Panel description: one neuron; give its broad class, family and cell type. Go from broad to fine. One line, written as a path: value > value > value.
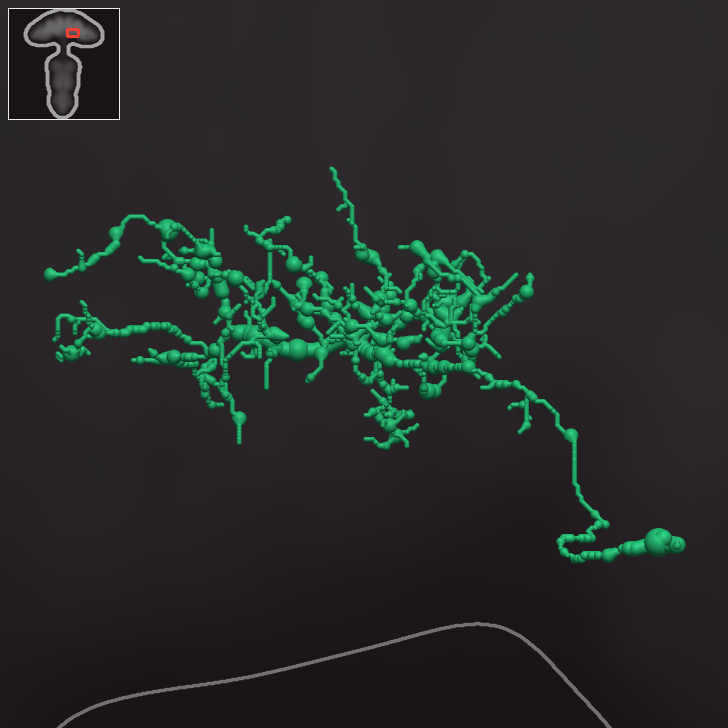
central-brain intrinsic neuron > hemilineage VLPp&l1_posterior > PLP172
